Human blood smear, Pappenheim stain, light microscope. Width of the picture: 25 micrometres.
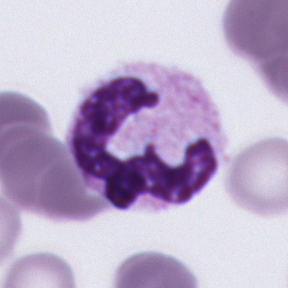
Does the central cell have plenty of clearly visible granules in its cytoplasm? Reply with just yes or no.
Yes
